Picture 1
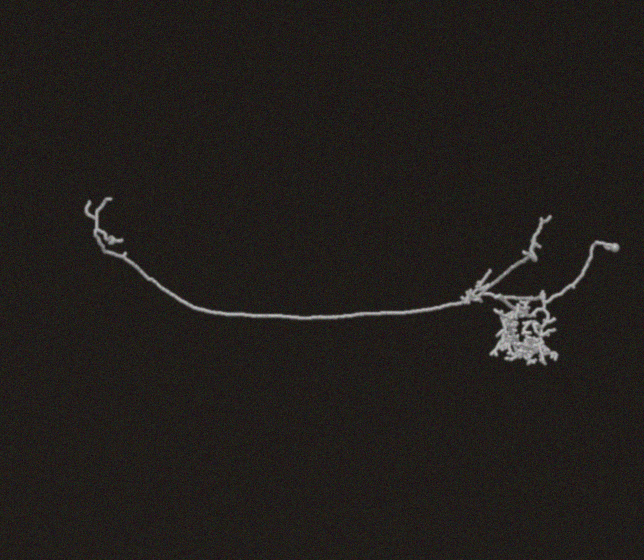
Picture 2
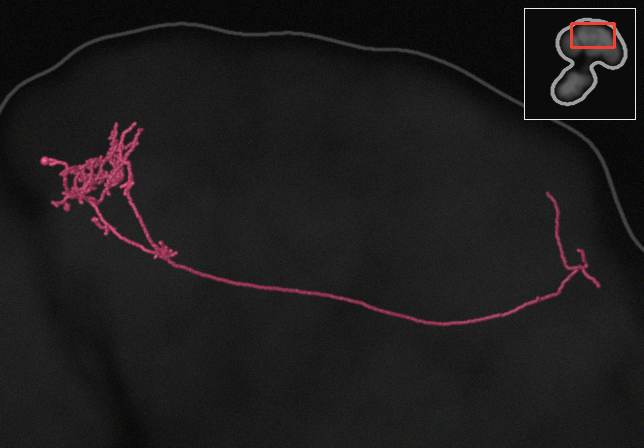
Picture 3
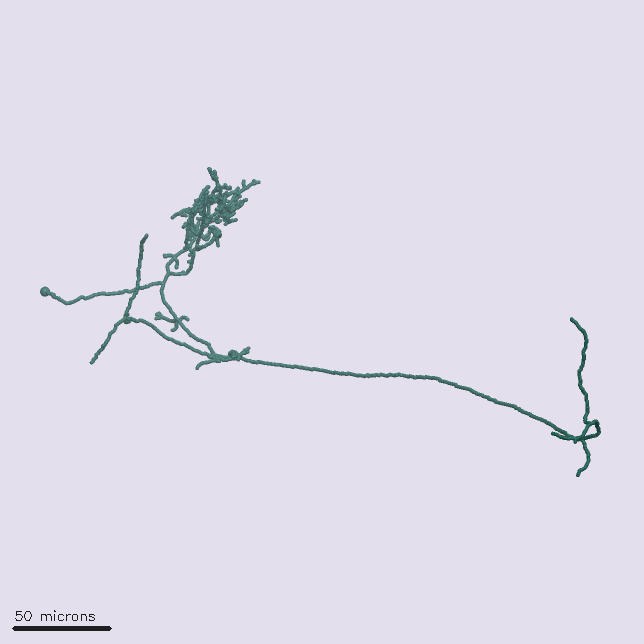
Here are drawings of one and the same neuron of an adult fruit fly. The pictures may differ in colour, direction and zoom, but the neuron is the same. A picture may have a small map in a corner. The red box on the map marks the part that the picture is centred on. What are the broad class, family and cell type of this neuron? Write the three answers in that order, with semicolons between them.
central-brain intrinsic neuron; hemilineage VLPl2_posterior; LHAV2g1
